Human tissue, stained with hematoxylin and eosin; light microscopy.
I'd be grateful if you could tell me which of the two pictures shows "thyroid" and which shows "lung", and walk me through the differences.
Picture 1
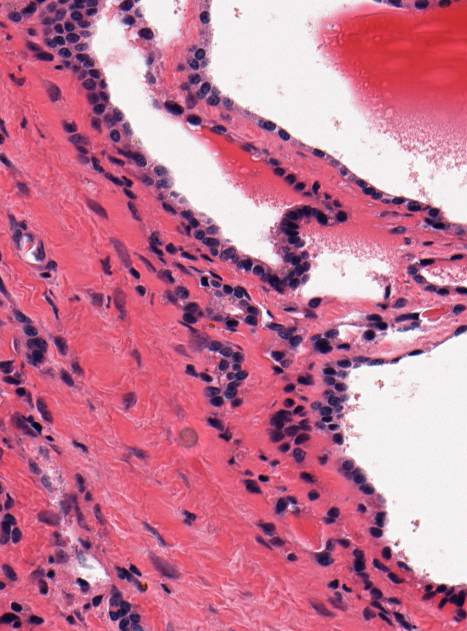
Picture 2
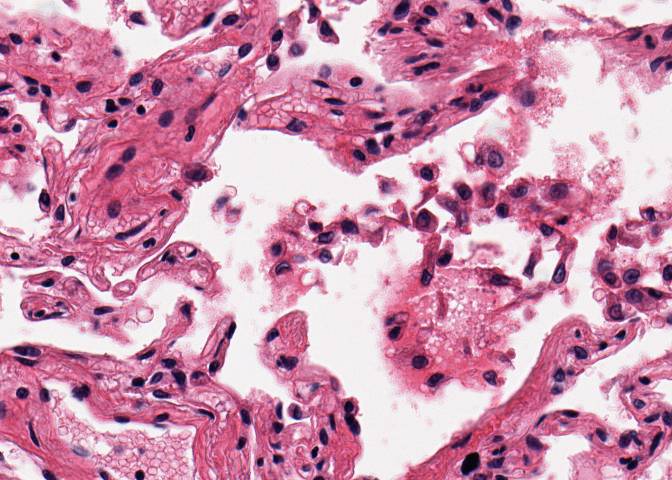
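The thyroid appears in picture 1, and the lung in picture 2. In picture 1, the lining cells have dark, round to oval nuclei that sit close together with scant cytoplasm. A space at the upper right holds a mass of homogeneous bright pink-red material, whereas much of the large space along the right edge is empty and white. Picture 2 is a meshwork of branching pink tissue walls separating irregular open spaces. Loose clusters of cells with round nuclei and foamy pink cytoplasm lie free within the open space at the centre and centre-right. Some wall edges there are ragged, with small detached fragments lying loose in the spaces. Neither field contains fat cells.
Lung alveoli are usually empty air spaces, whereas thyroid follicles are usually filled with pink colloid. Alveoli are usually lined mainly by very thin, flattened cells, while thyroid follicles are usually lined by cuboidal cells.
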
